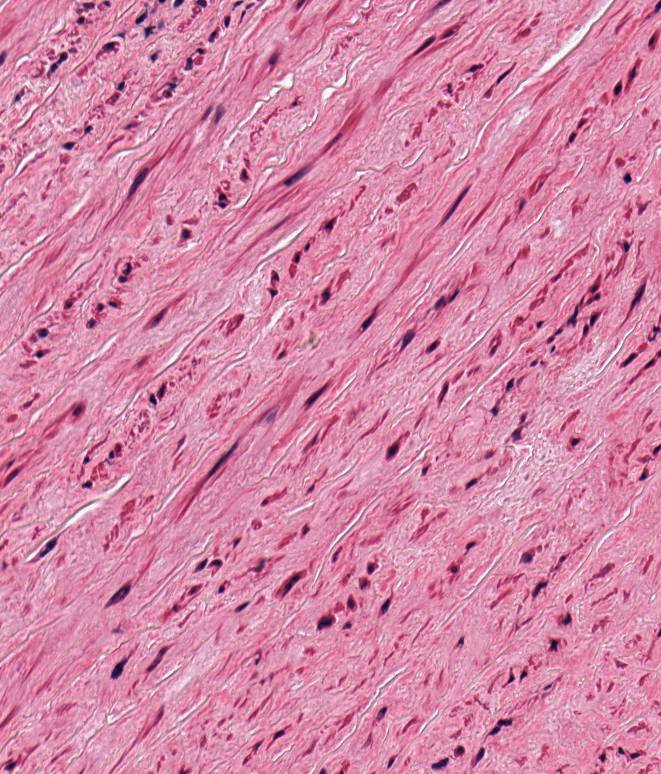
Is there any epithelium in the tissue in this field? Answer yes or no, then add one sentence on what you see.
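No. No epithelium is present anywhere in the field.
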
